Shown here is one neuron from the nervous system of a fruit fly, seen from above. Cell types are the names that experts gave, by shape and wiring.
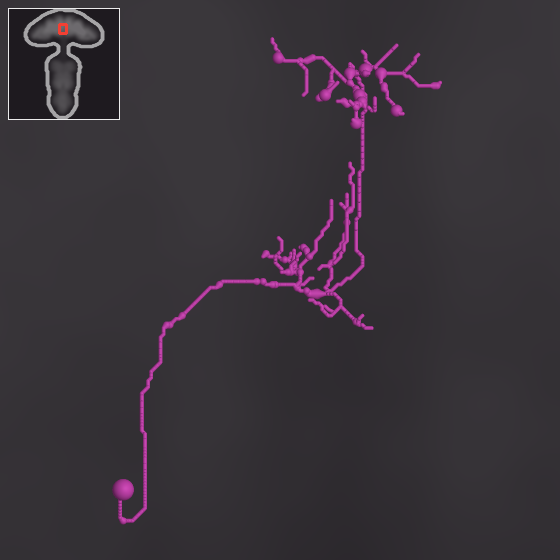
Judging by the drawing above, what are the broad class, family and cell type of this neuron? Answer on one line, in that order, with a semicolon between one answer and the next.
central-brain intrinsic neuron; class CX; vDeltaA_b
